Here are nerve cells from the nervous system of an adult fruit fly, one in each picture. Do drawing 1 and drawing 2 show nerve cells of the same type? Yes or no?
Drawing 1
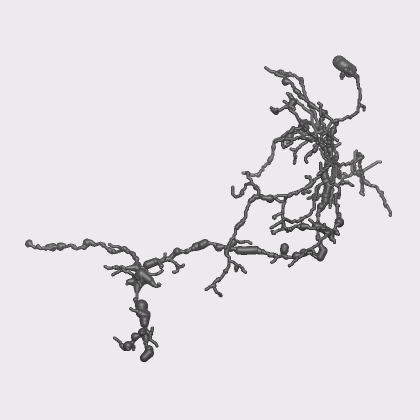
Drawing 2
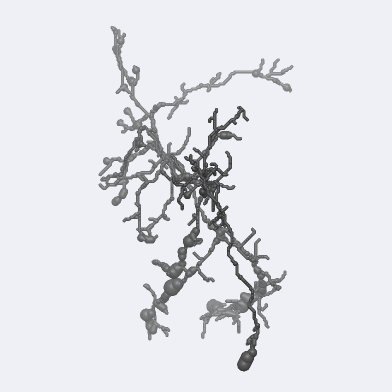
no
